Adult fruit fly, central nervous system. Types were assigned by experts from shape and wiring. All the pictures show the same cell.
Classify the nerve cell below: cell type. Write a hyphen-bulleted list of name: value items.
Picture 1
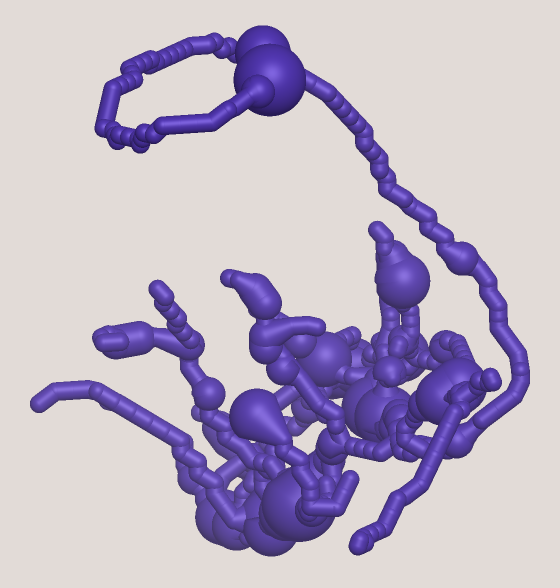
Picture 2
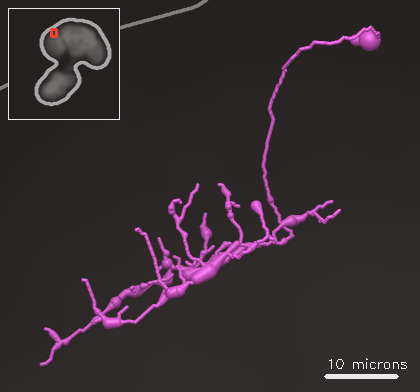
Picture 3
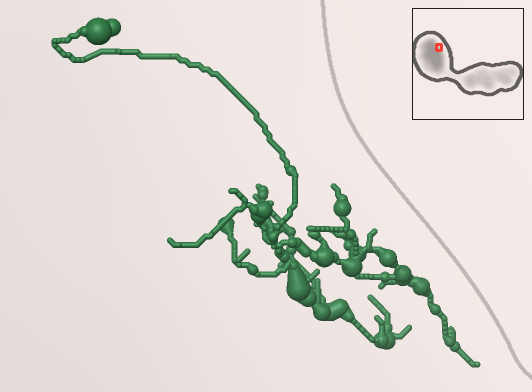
- cell type: Dm-DRA2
